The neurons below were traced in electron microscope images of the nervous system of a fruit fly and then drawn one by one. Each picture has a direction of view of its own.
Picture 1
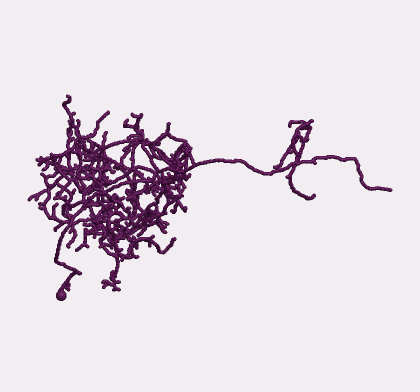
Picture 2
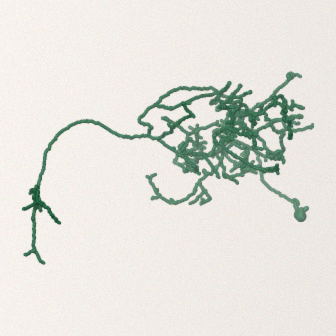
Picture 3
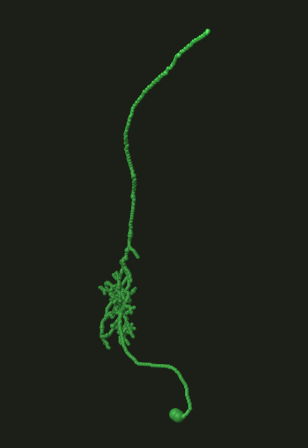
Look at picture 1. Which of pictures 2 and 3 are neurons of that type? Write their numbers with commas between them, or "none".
2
